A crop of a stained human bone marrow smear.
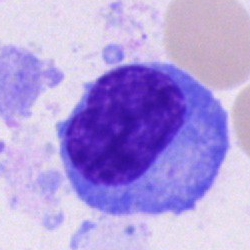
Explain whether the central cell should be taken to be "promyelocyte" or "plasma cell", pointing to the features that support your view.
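It's a plasma cell. What settles it is the nucleus: no distinct nucleolus can be seen in it.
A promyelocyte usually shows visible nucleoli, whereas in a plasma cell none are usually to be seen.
Notice too that the nucleus sits off-centre, pushed toward the upper left of the cell. The cytoplasm is plentiful, forming a broad band on the right and lower sides of the nucleus.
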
